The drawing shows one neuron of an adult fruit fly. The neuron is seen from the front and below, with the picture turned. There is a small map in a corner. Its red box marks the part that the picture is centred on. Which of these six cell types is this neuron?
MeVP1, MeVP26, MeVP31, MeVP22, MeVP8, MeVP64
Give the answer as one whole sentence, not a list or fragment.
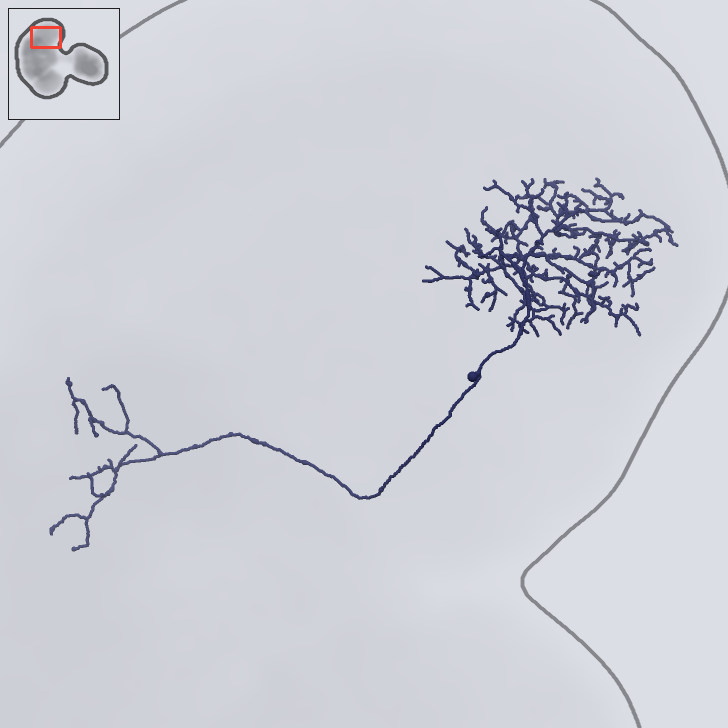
This neuron belongs to the cell type MeVP64.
